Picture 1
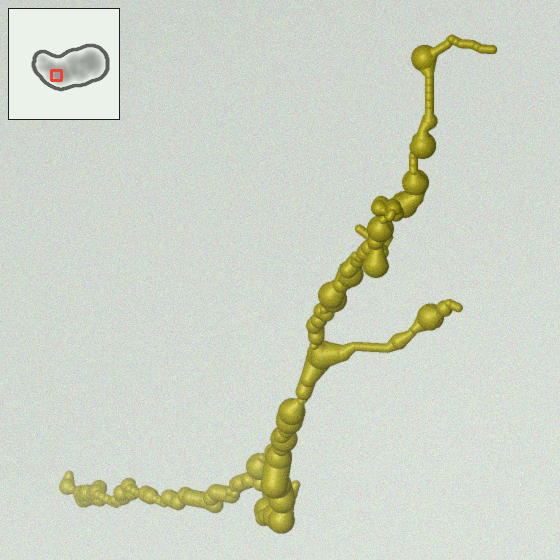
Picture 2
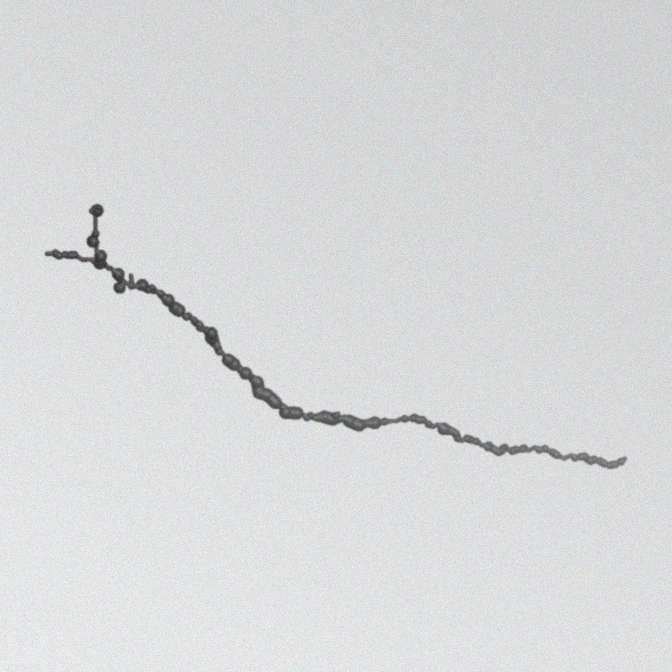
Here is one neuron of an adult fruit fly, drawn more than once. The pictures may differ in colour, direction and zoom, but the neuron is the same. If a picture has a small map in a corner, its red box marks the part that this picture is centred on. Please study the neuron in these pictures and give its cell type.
SNpp43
